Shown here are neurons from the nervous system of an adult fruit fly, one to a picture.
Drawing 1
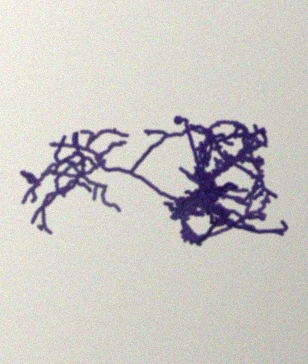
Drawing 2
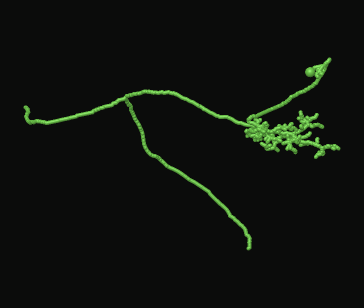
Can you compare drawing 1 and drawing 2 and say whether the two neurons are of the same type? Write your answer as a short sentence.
They are of different cell types.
